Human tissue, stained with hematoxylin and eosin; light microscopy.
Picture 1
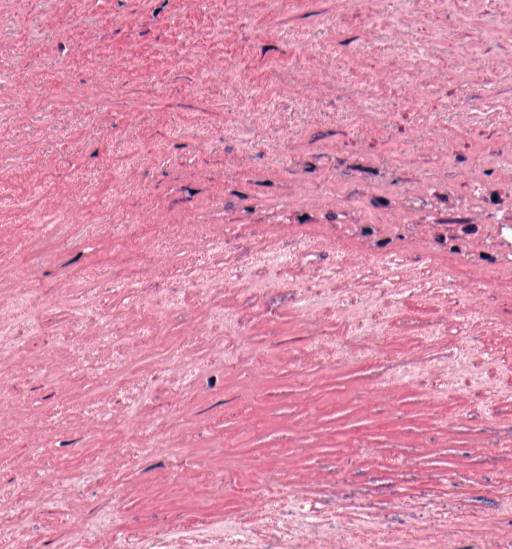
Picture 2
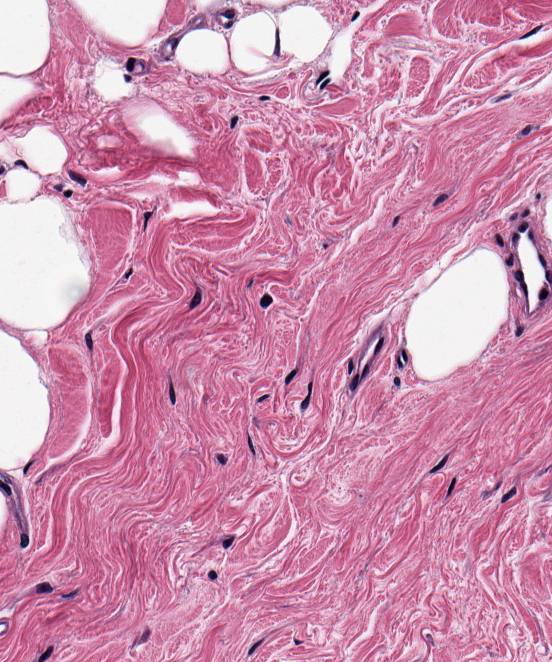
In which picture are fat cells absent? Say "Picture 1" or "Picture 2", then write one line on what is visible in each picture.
Picture 1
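What picture 1 shows: No fat cells are present in the field.
What picture 2 shows: Adipocytes appear as empty clear spaces along the left edge and top of the field.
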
